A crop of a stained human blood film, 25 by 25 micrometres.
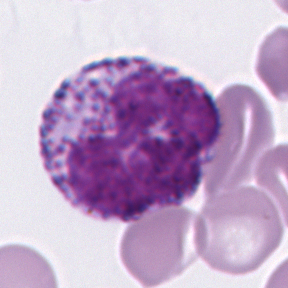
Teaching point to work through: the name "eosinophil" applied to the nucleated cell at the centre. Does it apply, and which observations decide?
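The cell is roughly round, its edge finely beaded where granules sit at the margin. The nucleus fills most of the cell, looks folded into lobes with pale clefts, and is deep purple with a smudgy, coarse texture. The cytoplasm holds many coarse, dark purple-blue granules and shows best on the left as a pale, nearly colourless area.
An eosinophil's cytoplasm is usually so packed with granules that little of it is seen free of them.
The pale area on the left therefore speaks against eosinophil.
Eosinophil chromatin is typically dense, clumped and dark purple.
The coarse, deep purple nucleus does not count against eosinophil. The cell is a basophil.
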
